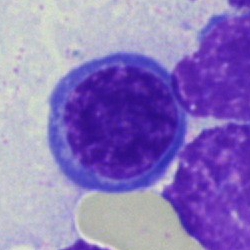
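Erythroblast: notice how its cytoplasm makes a deep blue rim that's widest on the left. On that same side, right next to the nucleus, there's a paler zone in the cytoplasm. You won't find any granules in it. The surface is smooth too, with no projections or blebs.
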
